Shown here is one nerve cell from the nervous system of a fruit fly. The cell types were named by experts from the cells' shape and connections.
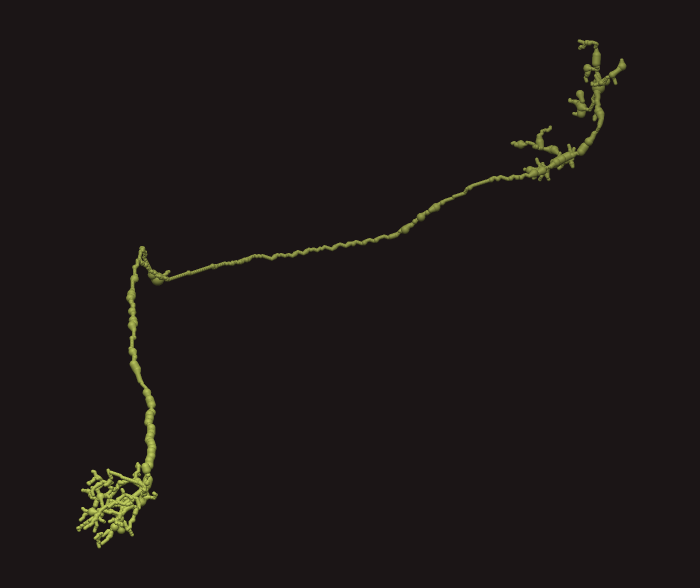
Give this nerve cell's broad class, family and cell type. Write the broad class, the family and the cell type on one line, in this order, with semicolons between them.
visual projection neuron; hemilineage VPNd2; LC10c-2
